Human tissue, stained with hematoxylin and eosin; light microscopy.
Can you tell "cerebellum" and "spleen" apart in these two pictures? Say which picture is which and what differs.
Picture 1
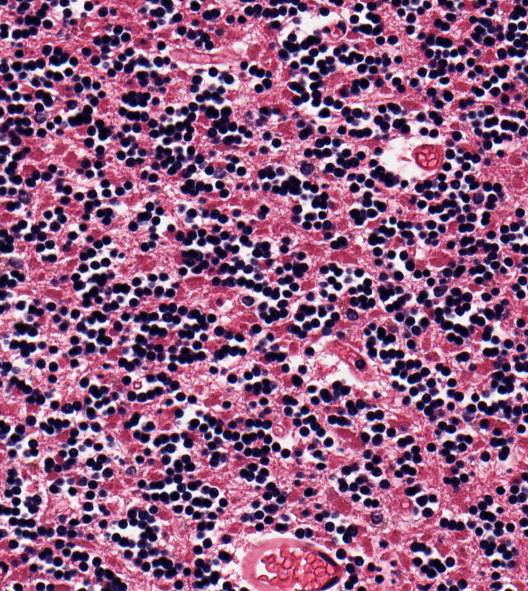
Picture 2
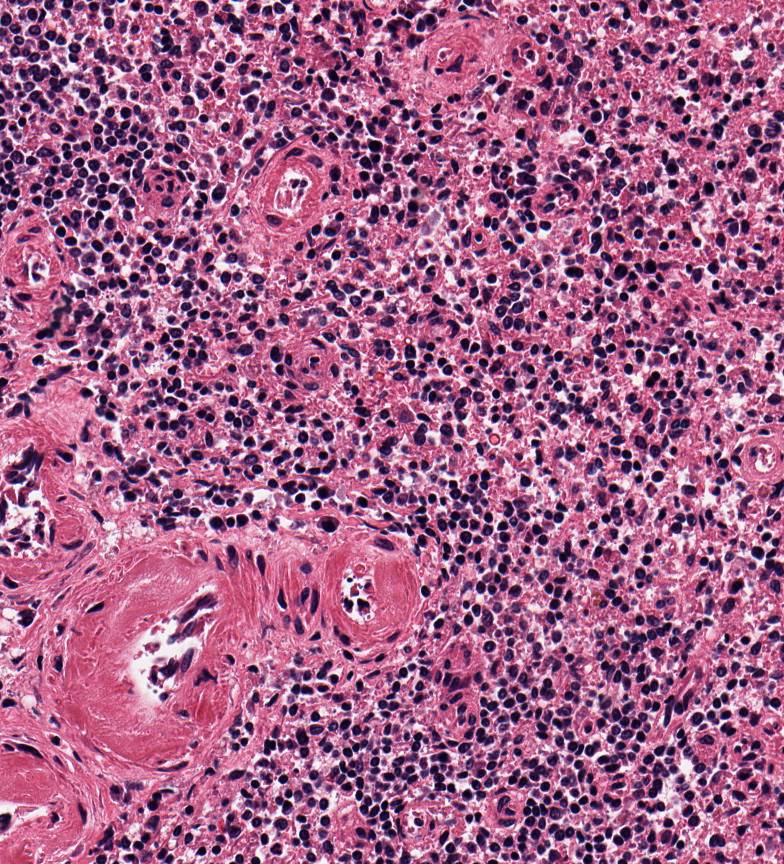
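Cerebellum is shown in picture 1, spleen in picture 2. Both fields are densely packed with small cells having small, round, dark nuclei and scant cytoplasm. In picture 1, irregular pink, finely fibrillary, cell-free patches are scattered between clusters of nuclei, and a small vessel containing red blood cells lies at bottom centre. In picture 2, many small vessels are scattered through the field, each with a wall much thicker than its small lumen, and a pink background with scattered red blood cells lies between the cells, especially on the right.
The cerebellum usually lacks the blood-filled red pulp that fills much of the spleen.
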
